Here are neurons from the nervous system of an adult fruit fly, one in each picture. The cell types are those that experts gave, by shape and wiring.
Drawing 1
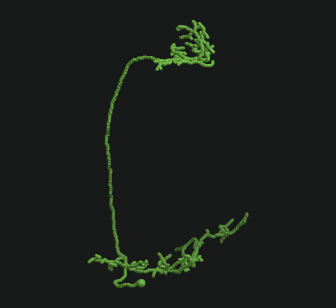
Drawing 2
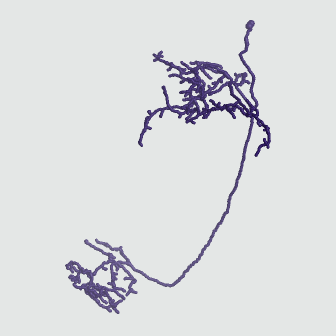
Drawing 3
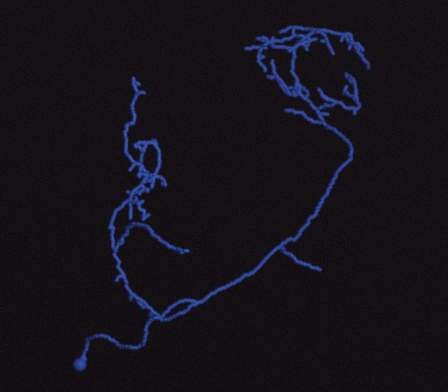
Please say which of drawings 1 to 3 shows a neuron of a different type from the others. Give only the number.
2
